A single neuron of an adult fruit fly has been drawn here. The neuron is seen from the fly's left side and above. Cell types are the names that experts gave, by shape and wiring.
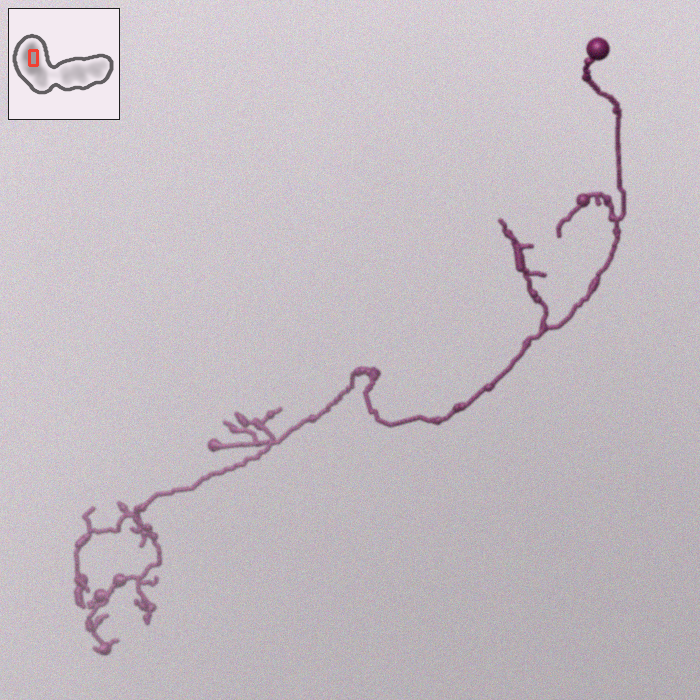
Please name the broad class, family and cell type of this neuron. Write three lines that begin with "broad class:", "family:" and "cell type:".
broad class: central-brain intrinsic neuron
family: class CX
cell type: PFNp_b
